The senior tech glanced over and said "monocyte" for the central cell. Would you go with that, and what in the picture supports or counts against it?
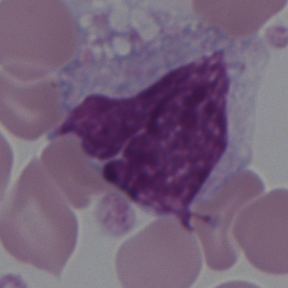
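The nucleus is irregular and roughly triangular, with a notch in its lower left edge. Abundant pale greyish-blue cytoplasm lies mostly above and to the right of it, and several clear round vacuoles sit in the upper part of the cytoplasm. The cell outline is irregular, indented where neighbouring red cells press against it.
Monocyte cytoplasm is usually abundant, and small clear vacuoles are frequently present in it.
The amount of cytoplasm and the vacuoles therefore speak for monocyte.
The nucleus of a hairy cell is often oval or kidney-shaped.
The irregular, roughly triangular nucleus here departs from that shape and so speaks against hairy cell. The cell is a monocyte.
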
